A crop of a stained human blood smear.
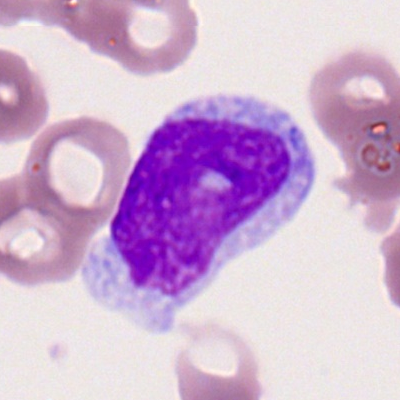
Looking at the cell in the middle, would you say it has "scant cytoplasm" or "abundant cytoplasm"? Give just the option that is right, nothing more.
Scant cytoplasm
